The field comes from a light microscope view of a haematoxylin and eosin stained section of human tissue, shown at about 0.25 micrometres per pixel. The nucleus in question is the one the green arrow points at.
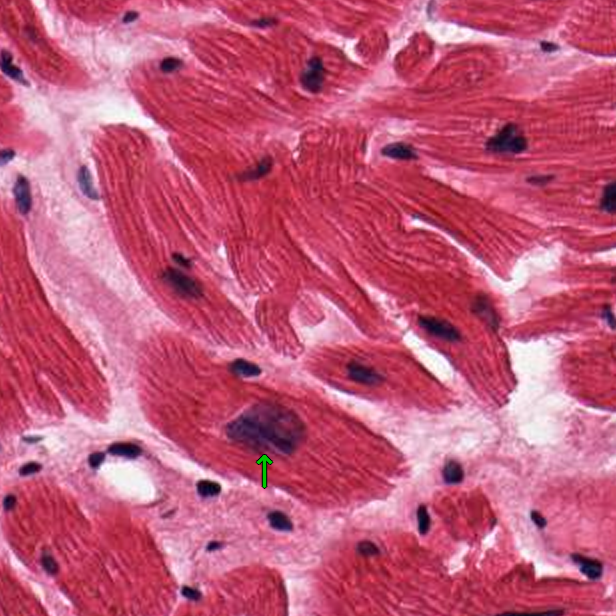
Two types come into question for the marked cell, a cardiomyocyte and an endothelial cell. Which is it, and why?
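This is a cardiomyocyte. The nucleus stains unevenly, with dark purple clumps alternating with paler patches. The nucleus sits in the middle of the cell, with cytoplasm on all sides of it. The cytoplasm is deep pink-red and is abundant, with fine lengthwise fibrils running along the cell. The cell is elongated and lies parallel to neighbouring fibres, with pale loose tissue along its lower edge.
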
